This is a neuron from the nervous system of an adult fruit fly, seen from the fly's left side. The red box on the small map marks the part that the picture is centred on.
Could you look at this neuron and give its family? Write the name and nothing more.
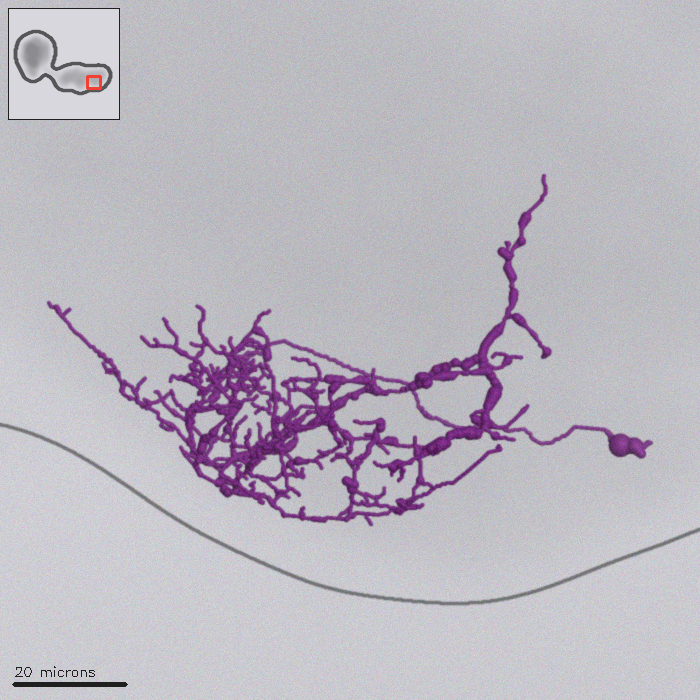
hemilineage 14A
